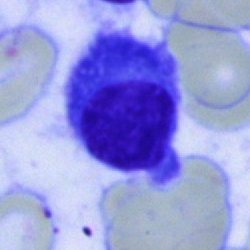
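Plasma cell, taken point by point. Its outline is roughly round, with a slightly uneven edge. The nucleus sits off-centre, in the lower part of the cell. The cytoplasm is a deep blue colour, and a small blunt bulge of it projects from the lower right edge.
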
